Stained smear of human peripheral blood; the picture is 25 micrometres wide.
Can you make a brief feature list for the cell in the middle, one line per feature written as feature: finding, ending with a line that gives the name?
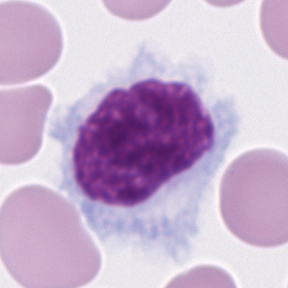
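Border: ragged, and I count many fine hair-like projections
Colour: the cytoplasm looks pale blue to me
Granules: I can make out no distinct ones
Vacuoles: none that I find in the cytoplasm
Name: this is a hairy cell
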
